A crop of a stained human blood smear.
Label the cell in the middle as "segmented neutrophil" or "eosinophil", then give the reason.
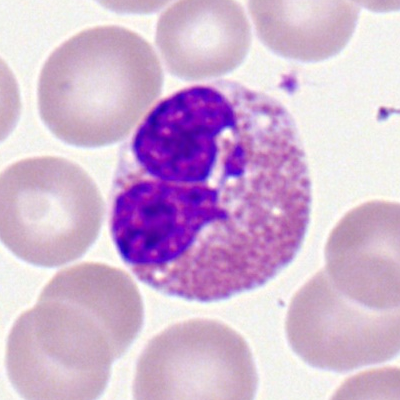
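It's an eosinophil. What settles it is the nucleus, which has two lobes.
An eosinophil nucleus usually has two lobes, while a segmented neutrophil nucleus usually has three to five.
Those lobes lie toward the left side of the cell, and the chromatin is dark purple and coarsely clumped. The outline, for what it's worth, is smoothly rounded to oval.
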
